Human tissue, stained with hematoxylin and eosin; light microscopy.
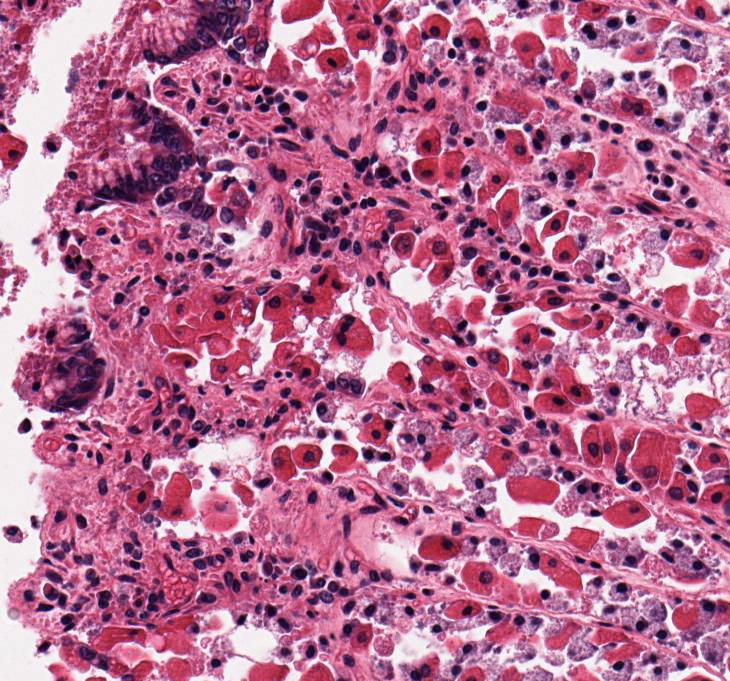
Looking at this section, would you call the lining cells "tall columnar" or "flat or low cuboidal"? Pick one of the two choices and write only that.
Tall columnar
